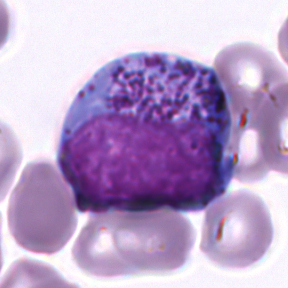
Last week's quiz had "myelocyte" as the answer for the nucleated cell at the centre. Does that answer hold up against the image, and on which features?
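Cytoplasm: it is blue, which goes with promyelocyte and against myelocyte.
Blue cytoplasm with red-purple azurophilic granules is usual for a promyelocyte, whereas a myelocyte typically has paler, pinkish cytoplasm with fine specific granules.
Granules: they are dark purple, not lilac to pinkish, so they weigh against myelocyte.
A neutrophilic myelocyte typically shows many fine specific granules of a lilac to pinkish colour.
Nucleus position: the single unlobed nucleus fills the lower half of the cell, its upper border running nearly straight across, so it is not centred.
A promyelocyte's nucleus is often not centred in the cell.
That placement goes with promyelocyte. Verdict: the cell is a promyelocyte, not a myelocyte.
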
